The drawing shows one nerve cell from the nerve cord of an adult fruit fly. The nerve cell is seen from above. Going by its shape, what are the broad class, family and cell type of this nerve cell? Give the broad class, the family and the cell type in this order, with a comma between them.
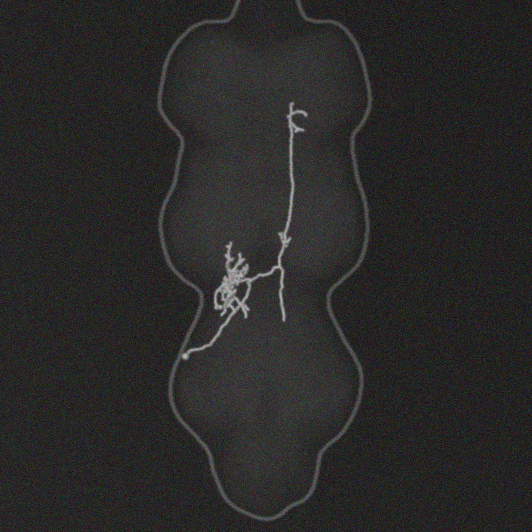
nerve-cord intrinsic neuron, hemilineage 08B, IN08B093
